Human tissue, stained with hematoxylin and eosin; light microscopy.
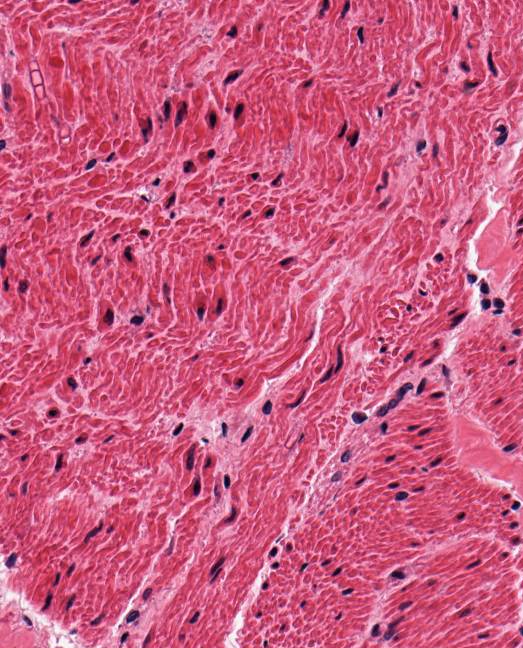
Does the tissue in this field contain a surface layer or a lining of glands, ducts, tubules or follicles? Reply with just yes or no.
No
